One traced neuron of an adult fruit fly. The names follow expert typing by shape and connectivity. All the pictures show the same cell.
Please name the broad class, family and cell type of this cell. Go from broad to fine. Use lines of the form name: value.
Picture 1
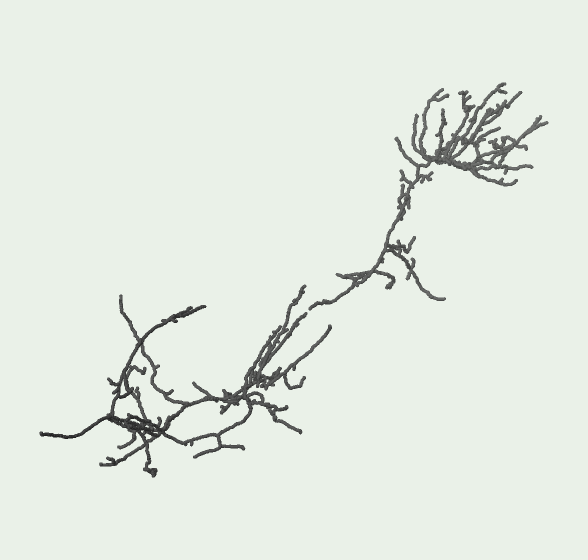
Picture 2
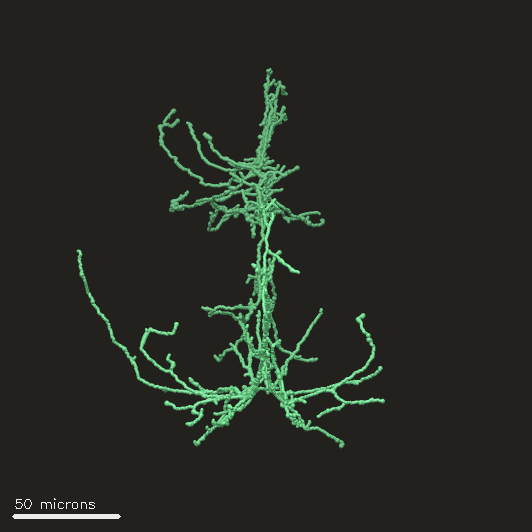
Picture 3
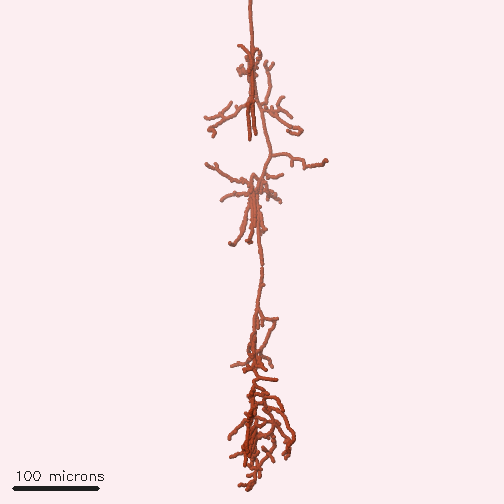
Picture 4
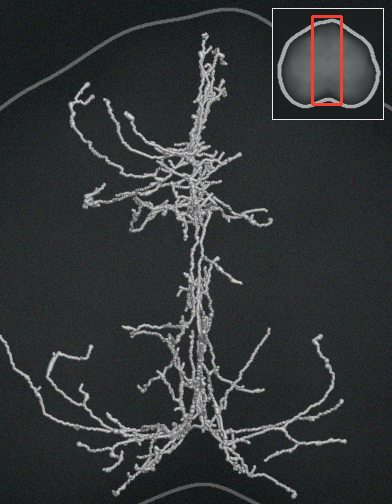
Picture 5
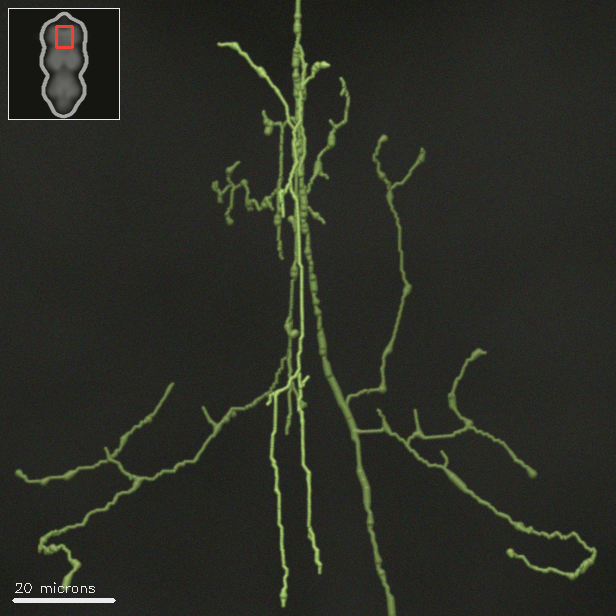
broad class: descending neuron
family: hemilineage MX3
cell type: DNg70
